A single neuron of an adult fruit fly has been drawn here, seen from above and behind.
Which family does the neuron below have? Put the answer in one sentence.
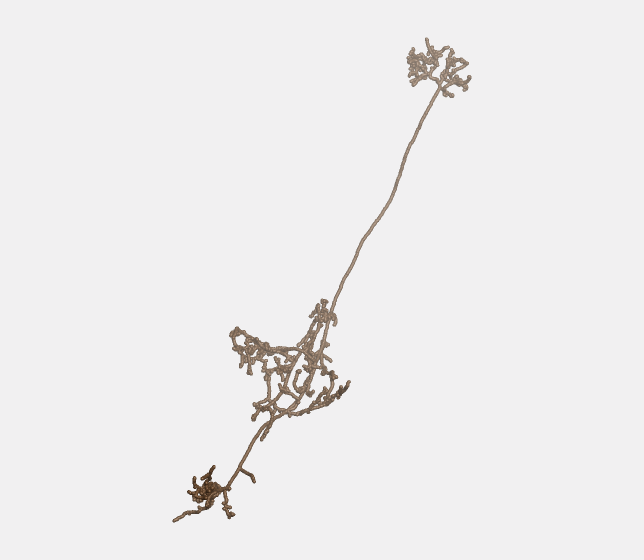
The family is hemilineage 05B.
